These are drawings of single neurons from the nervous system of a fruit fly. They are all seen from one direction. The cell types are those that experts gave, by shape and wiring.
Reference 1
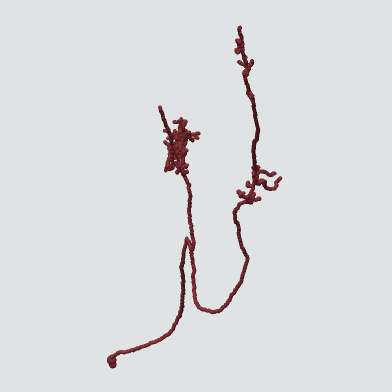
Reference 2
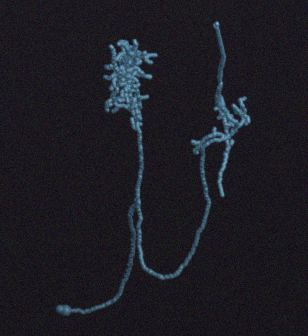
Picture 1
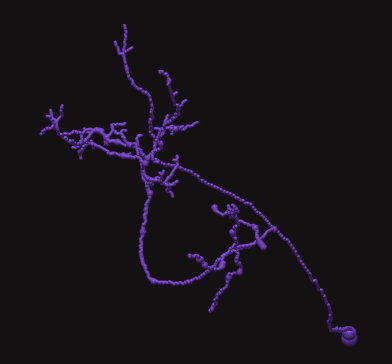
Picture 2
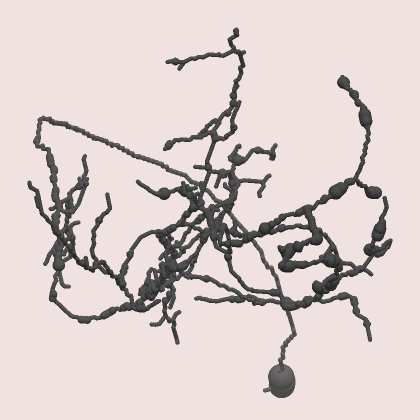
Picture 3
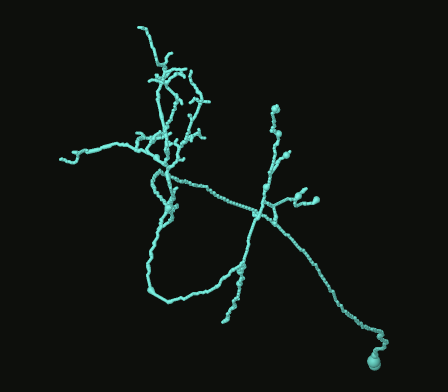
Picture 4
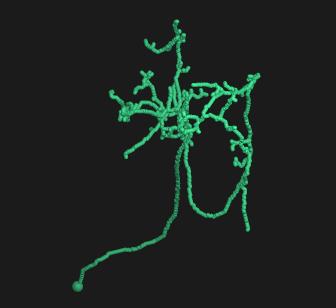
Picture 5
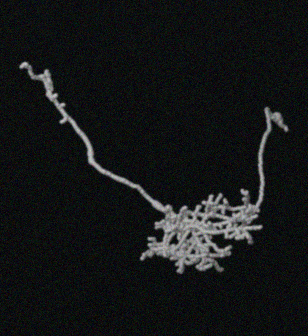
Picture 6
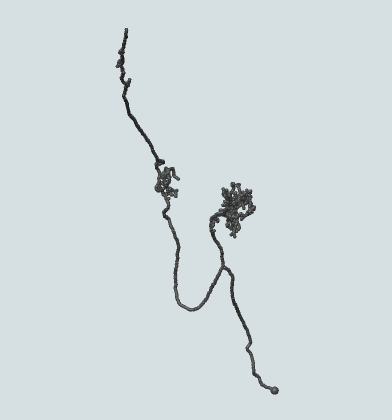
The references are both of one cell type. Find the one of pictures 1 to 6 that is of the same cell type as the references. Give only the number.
6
